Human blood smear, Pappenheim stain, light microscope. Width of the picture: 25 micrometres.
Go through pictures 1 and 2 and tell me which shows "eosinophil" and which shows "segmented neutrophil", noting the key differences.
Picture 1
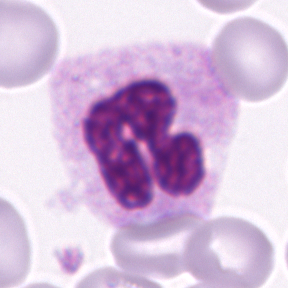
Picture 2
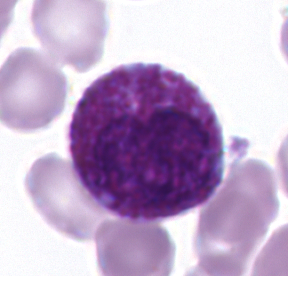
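Picture 1 shows a segmented neutrophil, and picture 2 an eosinophil. The neutrophil's outline is irregular and somewhat angular, while the eosinophil's is round and smooth. In picture 1 the nucleus is about 11 micrometres across, with dark purple, coarsely clumped chromatin. The cell in picture 2 measures about 14 micrometres across. A broad rim of pale pinkish-lilac cytoplasm surrounds the neutrophil's nucleus and is filled with fine, evenly scattered pink-violet granules. In the eosinophil the granules lie over the nucleus as well as the cytoplasm, and no clear, granule-free rim is seen at the edge.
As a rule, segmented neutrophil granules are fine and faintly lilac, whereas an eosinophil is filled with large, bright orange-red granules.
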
